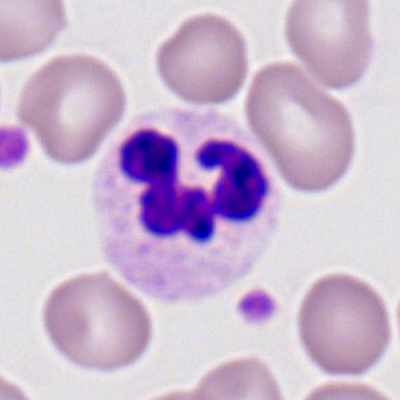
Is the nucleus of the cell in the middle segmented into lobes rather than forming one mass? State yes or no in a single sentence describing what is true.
Yes, within this cell the nucleus is divided into lobes.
